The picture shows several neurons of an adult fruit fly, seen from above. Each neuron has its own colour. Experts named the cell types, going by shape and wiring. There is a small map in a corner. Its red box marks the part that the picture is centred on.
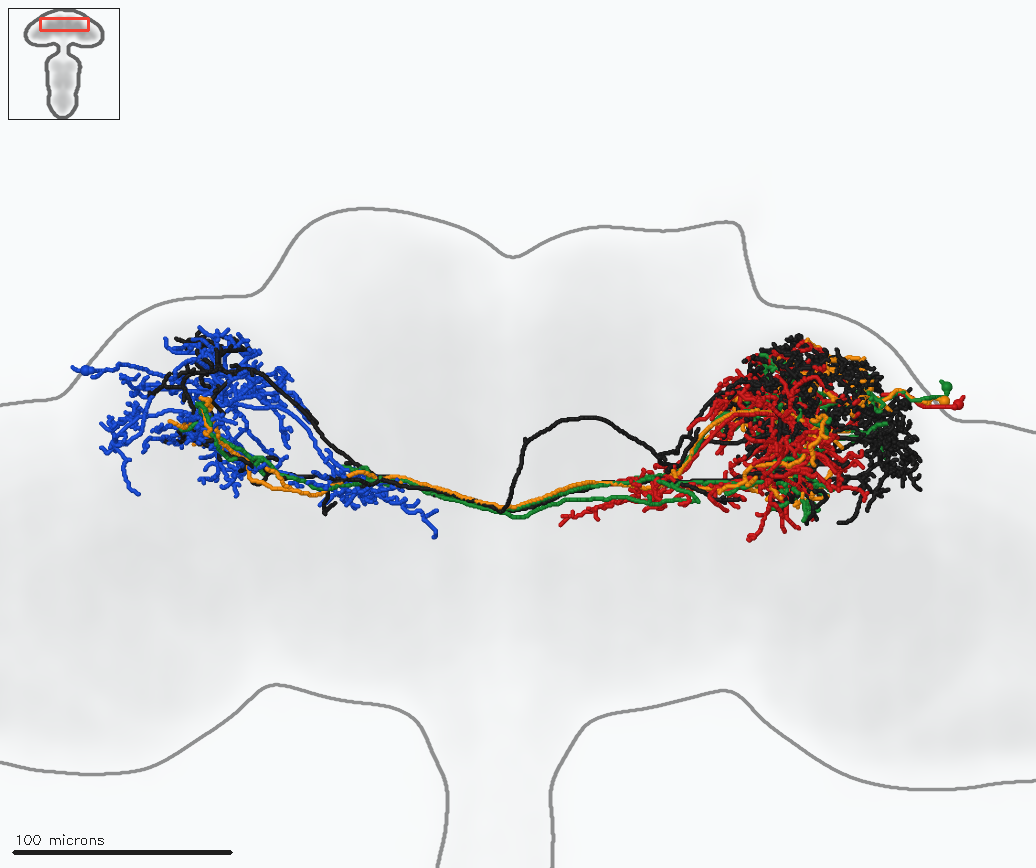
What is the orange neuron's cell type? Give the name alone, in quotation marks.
"AVLP191"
